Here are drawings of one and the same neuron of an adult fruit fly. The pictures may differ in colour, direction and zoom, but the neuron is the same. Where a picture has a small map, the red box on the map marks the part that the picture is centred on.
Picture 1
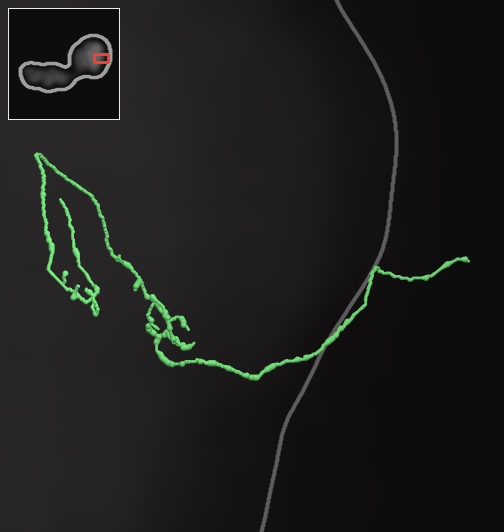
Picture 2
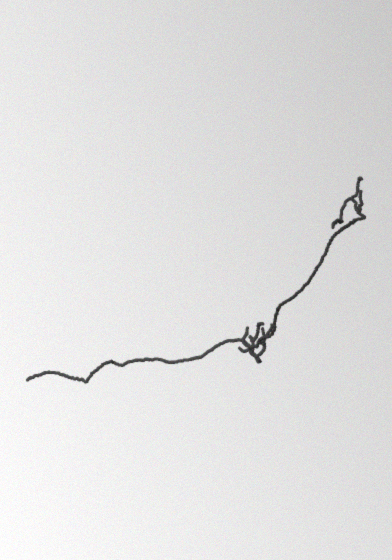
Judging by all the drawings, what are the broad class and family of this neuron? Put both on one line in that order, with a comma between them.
sensory neuron entering the brain, class olfactory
